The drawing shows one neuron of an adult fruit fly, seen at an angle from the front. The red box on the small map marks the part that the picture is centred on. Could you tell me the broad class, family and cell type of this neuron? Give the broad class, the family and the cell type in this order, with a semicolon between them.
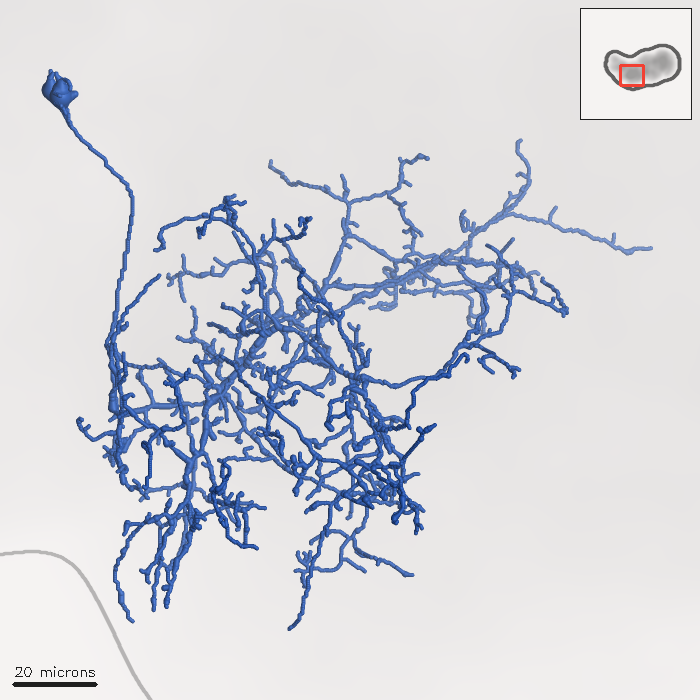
nerve-cord intrinsic neuron; hemilineage 21A; IN21A020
